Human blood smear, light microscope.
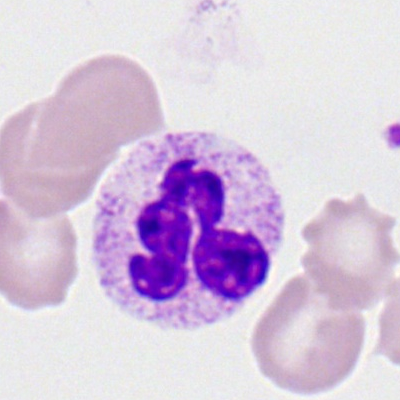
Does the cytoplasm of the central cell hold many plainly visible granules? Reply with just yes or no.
Yes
